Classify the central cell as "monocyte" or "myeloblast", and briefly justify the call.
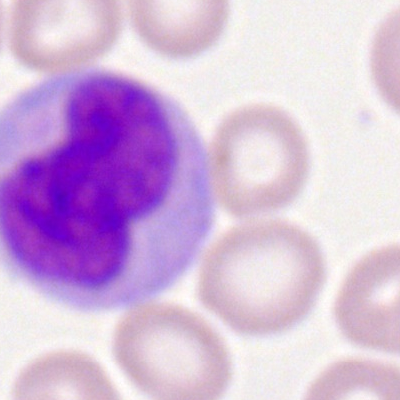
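Monocyte, not myeloblast. Its nucleus is indented into a folded, kidney-like shape, with deep purple, patchy chromatin marked by darker clumps. The cytoplasm is pale bluish-lavender, its widest band lying on the right side of the nucleus.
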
